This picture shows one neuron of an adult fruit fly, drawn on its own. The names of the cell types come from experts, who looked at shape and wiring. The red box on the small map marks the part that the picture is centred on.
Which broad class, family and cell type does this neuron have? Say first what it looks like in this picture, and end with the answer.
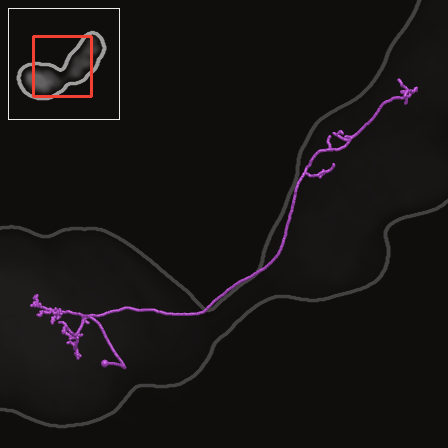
The cell body is at the lower left of the picture. As drawn here it is wider than it is tall. Its broad class is descending neuron. Its family is hemilineage LB12. The cell type is DNg02_c.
